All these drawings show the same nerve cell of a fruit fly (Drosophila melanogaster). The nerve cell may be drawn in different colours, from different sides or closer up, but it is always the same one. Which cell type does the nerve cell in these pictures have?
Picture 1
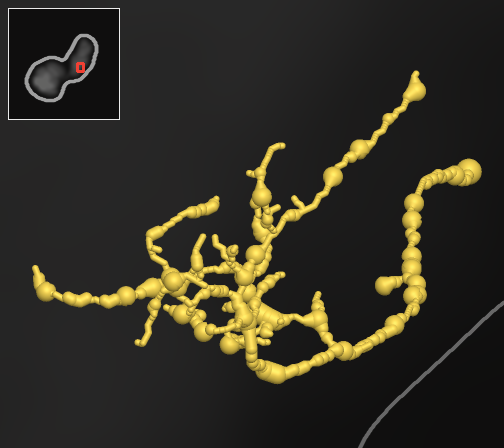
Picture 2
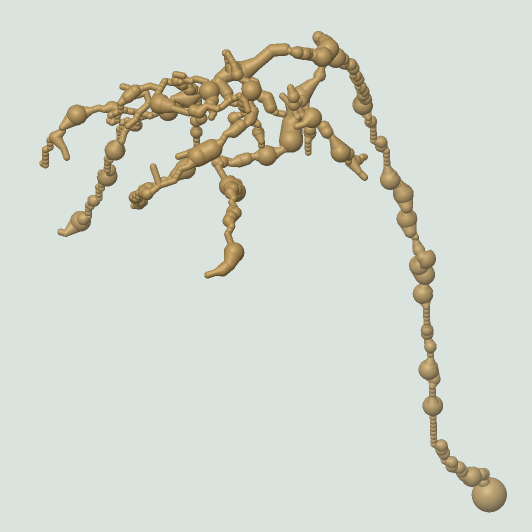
LgLG1a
